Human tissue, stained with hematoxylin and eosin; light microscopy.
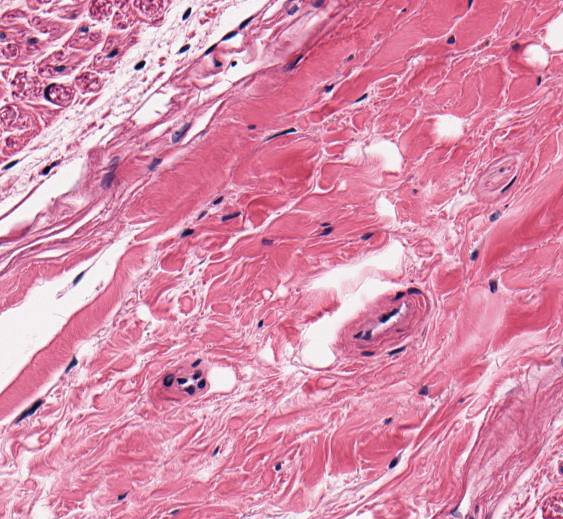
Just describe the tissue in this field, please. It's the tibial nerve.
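I see sparse nuclei, small, dark and elongated, each lying alone between the pink bundles. Right of centre there's a small vessel, its concentric cellular wall around a slit-like lumen. I find no fat cells. Top left: closely packed rounded pink profiles, cut in cross section.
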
